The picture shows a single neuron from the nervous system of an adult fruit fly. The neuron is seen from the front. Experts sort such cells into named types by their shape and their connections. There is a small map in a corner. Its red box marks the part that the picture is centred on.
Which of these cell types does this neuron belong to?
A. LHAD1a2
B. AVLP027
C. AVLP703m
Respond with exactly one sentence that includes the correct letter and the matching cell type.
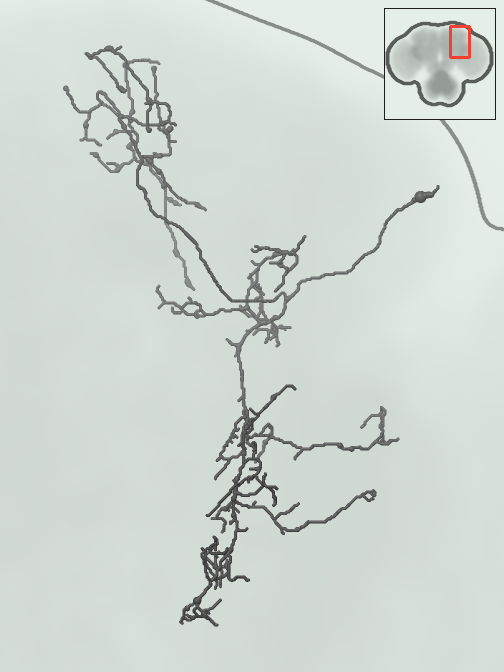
The cell type of the neuron is AVLP027, listed as option B.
